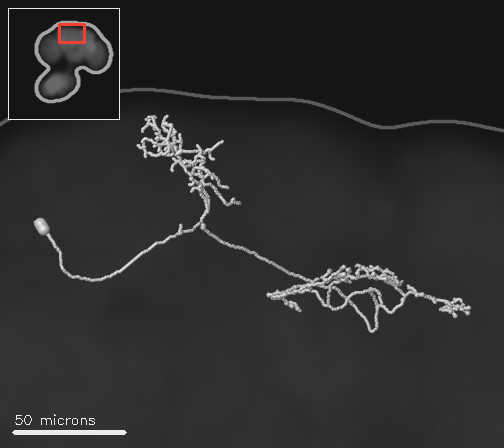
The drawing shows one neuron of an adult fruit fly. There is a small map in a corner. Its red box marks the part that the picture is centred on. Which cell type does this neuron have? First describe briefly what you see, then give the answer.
Its cell body lies on the left of the picture. By the scale bar it is about 200 microns wide in this view. The picture shows dozens of branch ends. Its broad class is central-brain intrinsic neuron. It is of cell type FB8A.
